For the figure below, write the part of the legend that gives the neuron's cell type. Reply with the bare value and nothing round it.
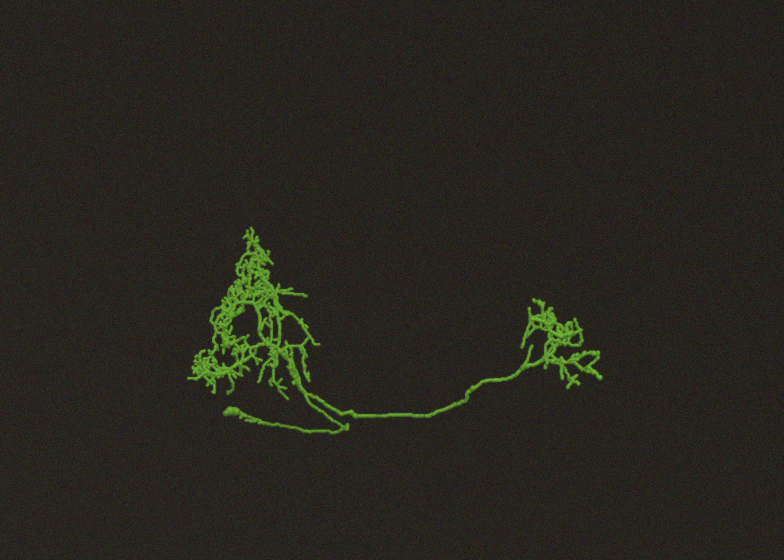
AMMC011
